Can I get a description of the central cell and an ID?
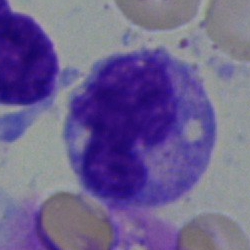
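Nucleus indented into an upper and a lower part, lying toward the left of the cell. Chromatin dark purple and clumped. One clear, round vacuole in the cytoplasm on the right. Monocyte.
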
